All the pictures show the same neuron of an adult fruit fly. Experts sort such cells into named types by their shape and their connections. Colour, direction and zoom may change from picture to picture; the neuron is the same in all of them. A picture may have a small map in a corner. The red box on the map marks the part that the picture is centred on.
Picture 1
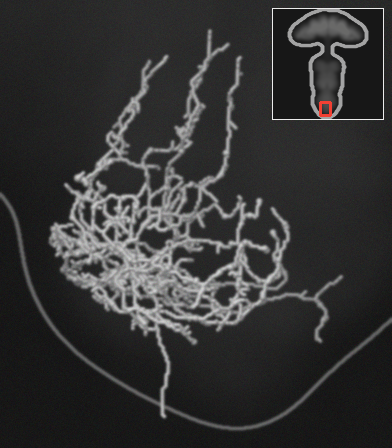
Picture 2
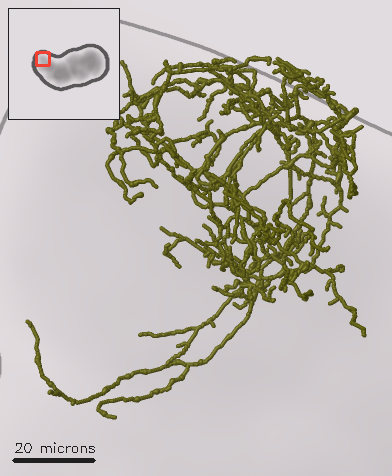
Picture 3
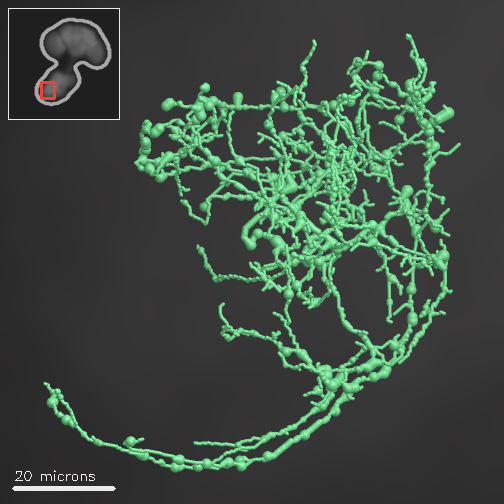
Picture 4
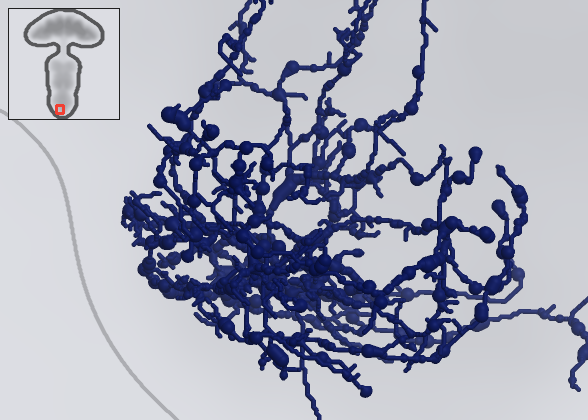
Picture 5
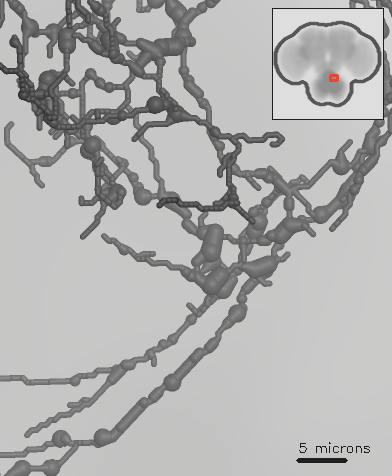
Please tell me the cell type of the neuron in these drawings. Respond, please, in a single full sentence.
The cell type given to this neuron is INXXX302.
